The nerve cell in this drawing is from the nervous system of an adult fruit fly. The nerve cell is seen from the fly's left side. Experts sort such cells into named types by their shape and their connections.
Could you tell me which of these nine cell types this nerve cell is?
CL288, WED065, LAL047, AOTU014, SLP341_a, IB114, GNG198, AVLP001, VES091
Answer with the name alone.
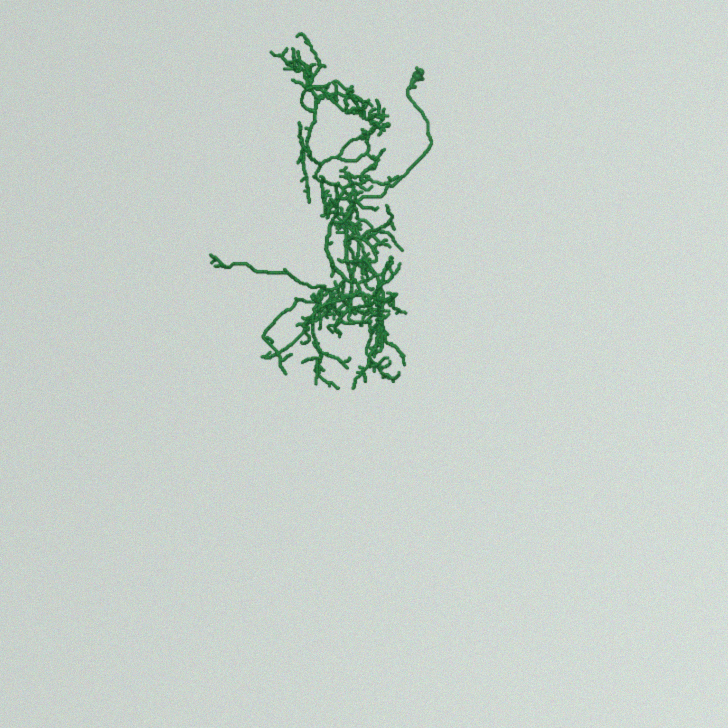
CL288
